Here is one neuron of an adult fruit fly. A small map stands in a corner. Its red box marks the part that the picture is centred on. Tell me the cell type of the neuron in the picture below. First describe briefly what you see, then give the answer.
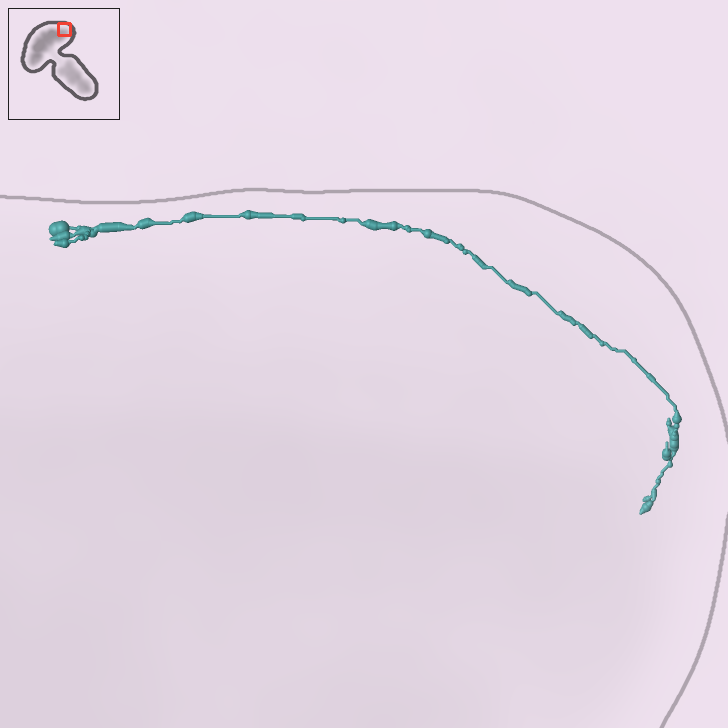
It lies in the brain. It has a dozen or fewer branch ends. It is an optic-lobe intrinsic neuron. It is of cell type L4.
